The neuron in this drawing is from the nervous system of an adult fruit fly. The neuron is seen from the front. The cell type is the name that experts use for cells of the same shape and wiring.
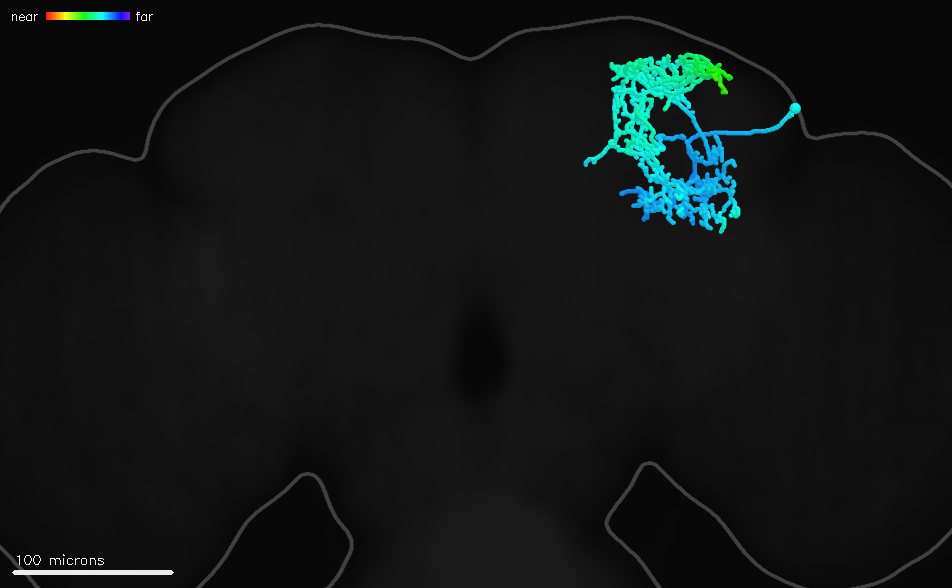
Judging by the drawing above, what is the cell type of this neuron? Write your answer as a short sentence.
The cell type is SLP360_a.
